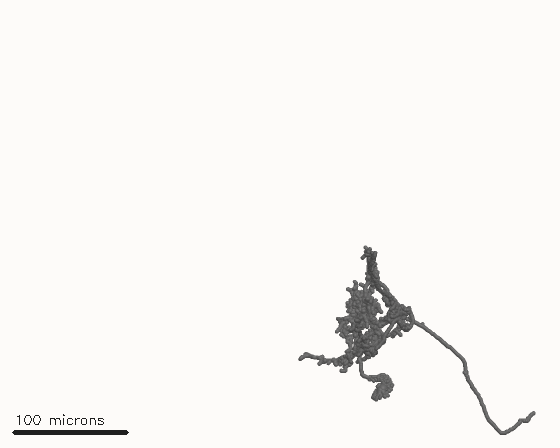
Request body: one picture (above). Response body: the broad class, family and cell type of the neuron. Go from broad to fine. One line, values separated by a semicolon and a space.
motor neuron of the brain; hemilineage LB12; CvN4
